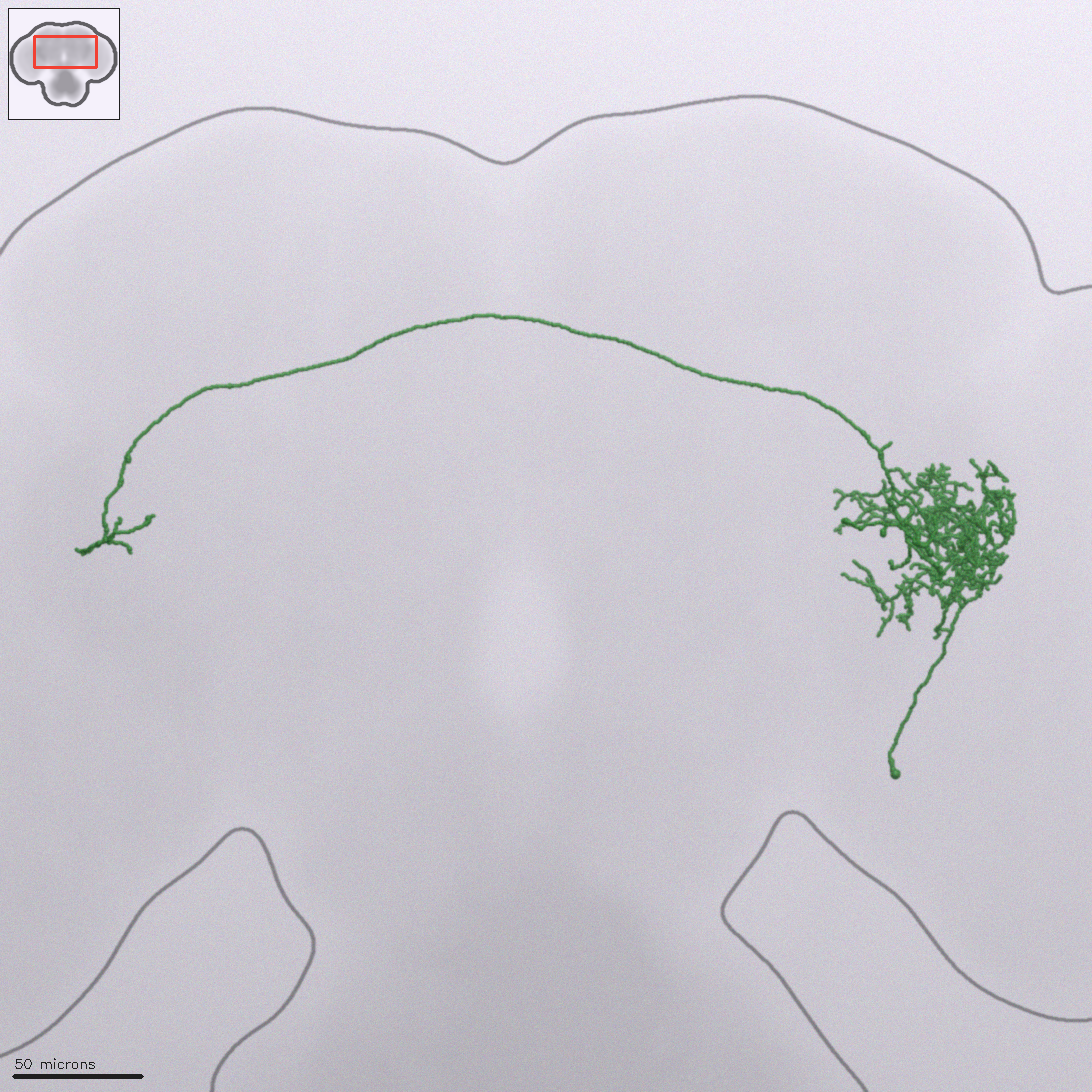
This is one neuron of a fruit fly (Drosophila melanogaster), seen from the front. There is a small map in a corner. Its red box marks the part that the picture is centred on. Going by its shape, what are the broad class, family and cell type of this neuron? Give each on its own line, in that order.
central-brain intrinsic neuron
hemilineage VLPl&p1_lateral
CB2090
